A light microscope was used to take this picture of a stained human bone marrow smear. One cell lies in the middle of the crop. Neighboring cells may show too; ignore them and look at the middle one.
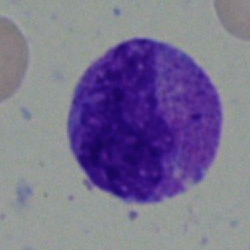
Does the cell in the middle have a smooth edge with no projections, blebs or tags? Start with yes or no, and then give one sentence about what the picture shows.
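Yes. The cell outline is round and smooth.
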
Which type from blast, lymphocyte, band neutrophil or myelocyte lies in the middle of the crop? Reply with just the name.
myelocyte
